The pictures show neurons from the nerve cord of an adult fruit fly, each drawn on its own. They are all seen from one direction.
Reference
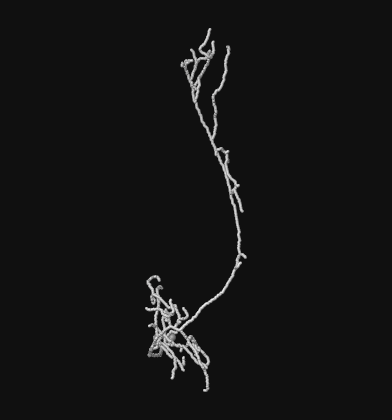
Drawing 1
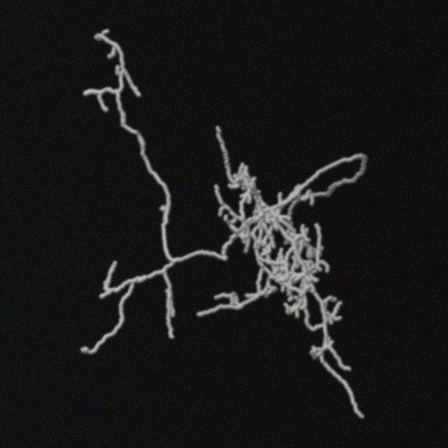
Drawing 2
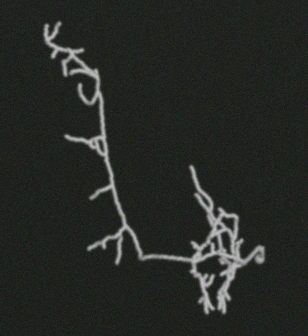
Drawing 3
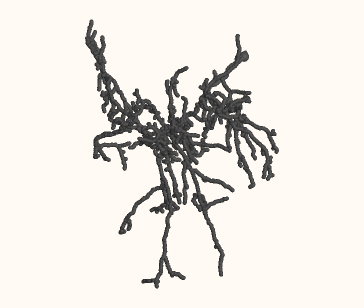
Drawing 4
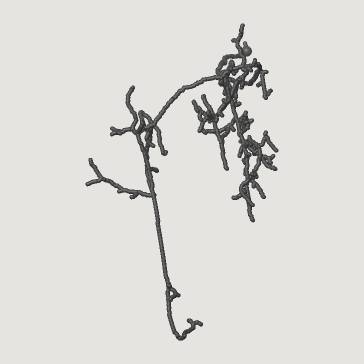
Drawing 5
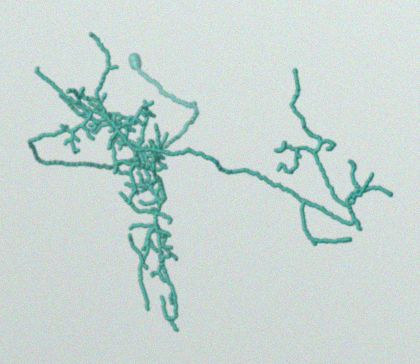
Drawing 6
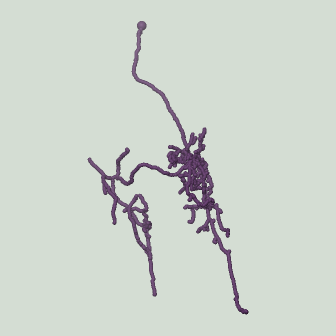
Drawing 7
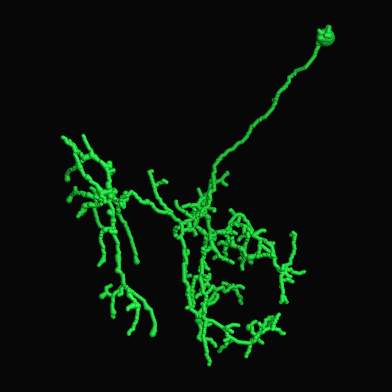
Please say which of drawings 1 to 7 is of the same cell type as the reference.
2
